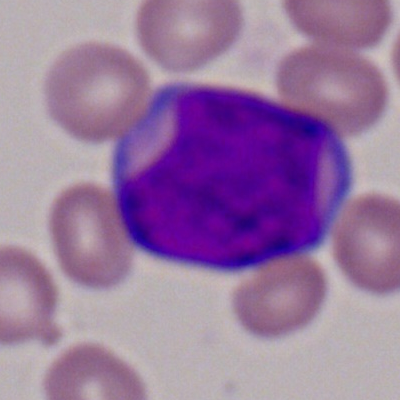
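Myeloblast (central cell), stained blood smear. The nucleus fills most of the cell, and the cytoplasm forms only a narrow blue rim around it. Pale, lighter patches lie at the left and right edges of the cell.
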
